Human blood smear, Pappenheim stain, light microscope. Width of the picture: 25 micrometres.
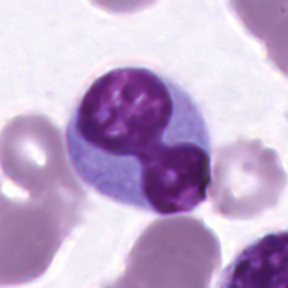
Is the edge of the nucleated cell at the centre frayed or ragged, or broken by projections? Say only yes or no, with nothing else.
No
